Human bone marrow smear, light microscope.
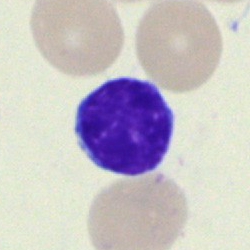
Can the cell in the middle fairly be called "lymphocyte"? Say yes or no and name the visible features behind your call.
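Outline: the cell is roughly round. Nucleus and cytoplasm: the nucleus fills almost the whole cell, leaving at most a very thin rim of cytoplasm, which does not speak against blast.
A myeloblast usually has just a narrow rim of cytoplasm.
Chromatin: dense and dark purple with small paler spots scattered through it, which goes with lymphocyte and against blast.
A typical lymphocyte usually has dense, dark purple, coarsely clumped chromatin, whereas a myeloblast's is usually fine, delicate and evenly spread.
Nucleolus: none is distinctly visible, which goes with lymphocyte.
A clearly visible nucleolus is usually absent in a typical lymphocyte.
Granules: none are seen, which also goes with lymphocyte.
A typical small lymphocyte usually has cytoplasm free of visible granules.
On balance, the name lymphocyte fits this cell, and blast does not.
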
